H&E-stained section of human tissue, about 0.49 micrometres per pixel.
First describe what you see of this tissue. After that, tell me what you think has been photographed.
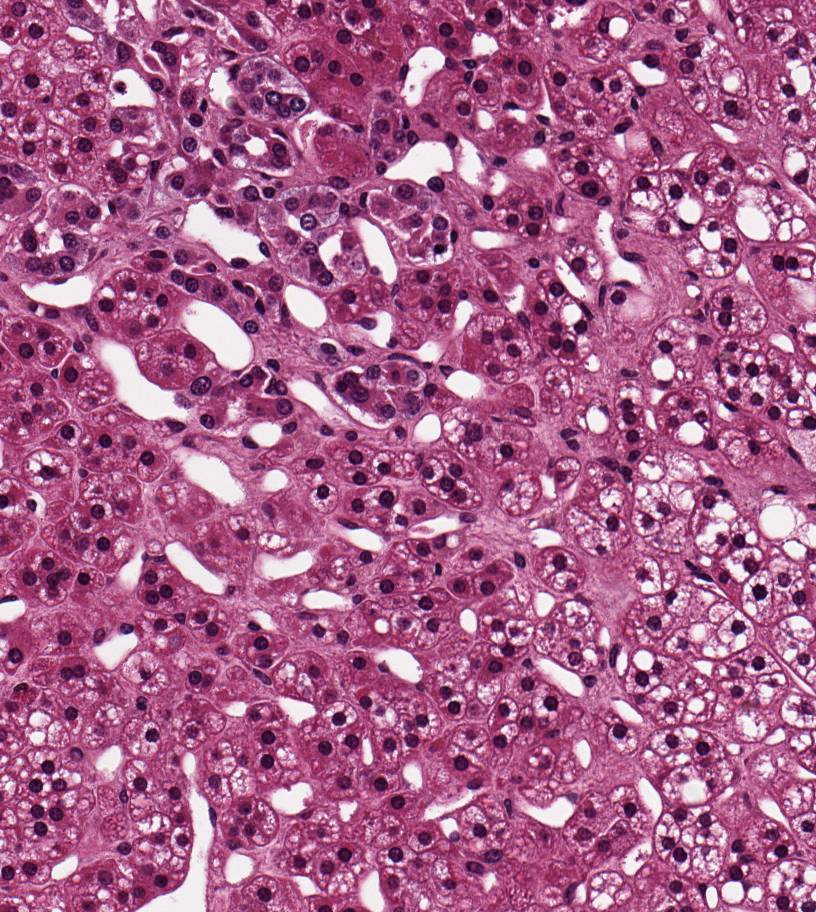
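Polygonal cells in small nests and short cords throughout, divided by narrow empty channels. Right side: pale, finely vacuolated, foamy cytoplasm. Upper left and centre: more solid, pink, eosinophilic cytoplasm than on the right. Stroma scant and delicate; no broad collagen bands. Tissue: adrenal gland.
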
